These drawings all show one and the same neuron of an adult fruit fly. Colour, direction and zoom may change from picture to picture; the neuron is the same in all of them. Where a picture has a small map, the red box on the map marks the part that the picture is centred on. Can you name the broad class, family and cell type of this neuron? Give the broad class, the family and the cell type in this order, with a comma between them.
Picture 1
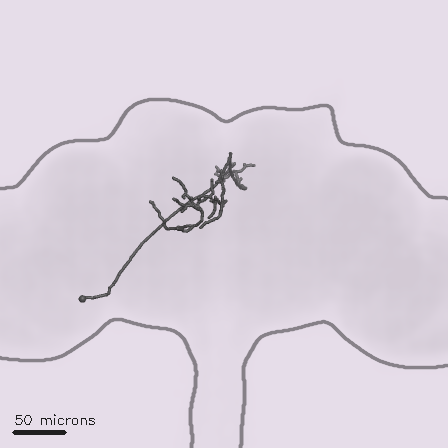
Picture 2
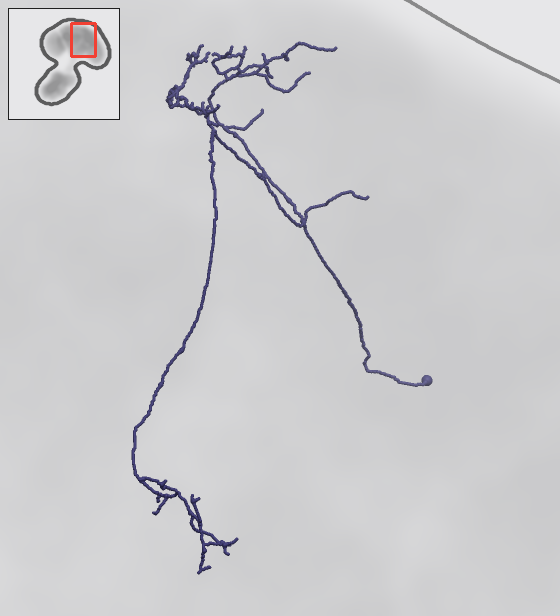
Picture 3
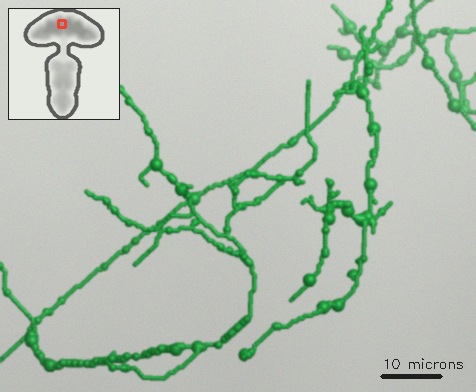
central-brain intrinsic neuron, hemilineage SMPpv2_dorsal, SMP261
